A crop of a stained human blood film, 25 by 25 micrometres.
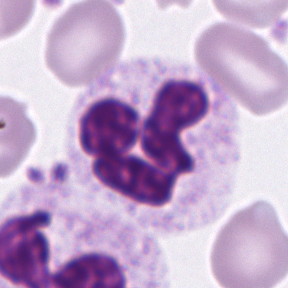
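Segmented neutrophil, the nucleated cell at the centre of a stained smear of human peripheral blood, checked point by point. Outline: roughly round, smooth-edged. Chromatin: dark purple, coarsely clumped. Cytoplasm: plentiful and pale lilac-pink, with fine lilac granules scattered throughout.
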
